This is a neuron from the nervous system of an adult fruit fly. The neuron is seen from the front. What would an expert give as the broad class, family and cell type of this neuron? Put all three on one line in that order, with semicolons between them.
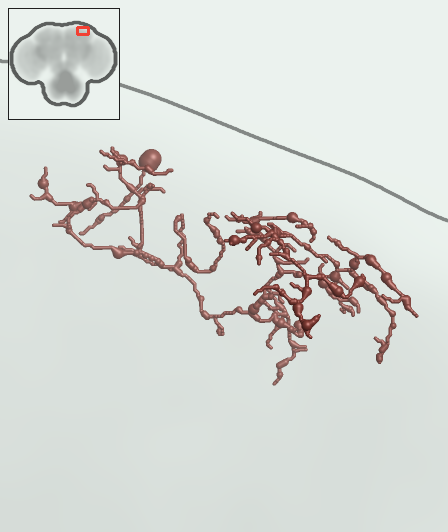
central-brain intrinsic neuron; hemilineage LHd2; CB1846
